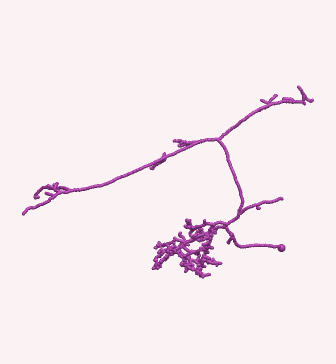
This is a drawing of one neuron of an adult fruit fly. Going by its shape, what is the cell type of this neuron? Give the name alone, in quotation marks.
"IN08B054"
